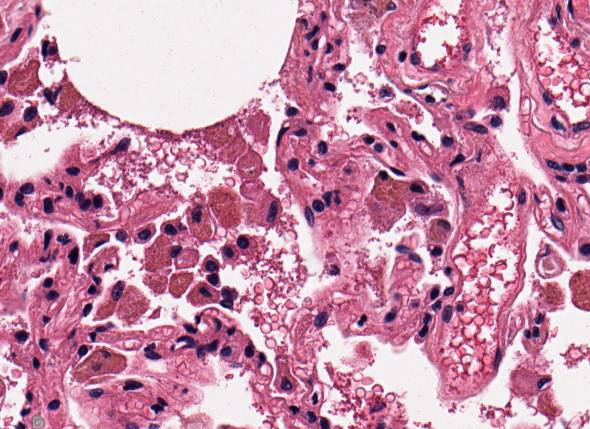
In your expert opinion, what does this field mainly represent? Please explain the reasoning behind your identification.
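Tissue: alveolus. Septal channels on the right side packed with red blood cells.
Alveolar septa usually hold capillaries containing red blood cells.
Large rounded cells with abundant granular golden-brown cytoplasm lie free in the airspaces, densest at left centre and lower left.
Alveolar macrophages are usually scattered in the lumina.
Many elongated, dark-staining nuclei lie along the septa. Loose red blood cells are scattered in the airspaces of the centre and lower field.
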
